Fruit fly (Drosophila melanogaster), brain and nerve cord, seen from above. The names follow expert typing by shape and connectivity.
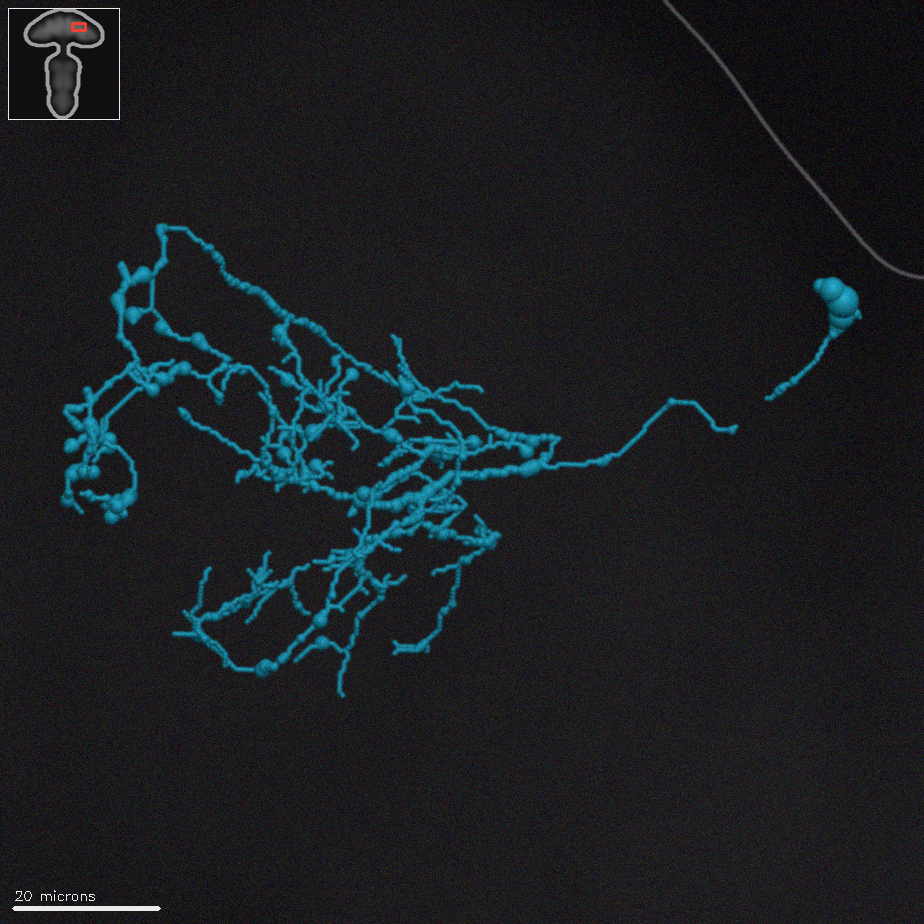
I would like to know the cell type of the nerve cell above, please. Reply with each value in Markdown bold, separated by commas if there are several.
**SLP042**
